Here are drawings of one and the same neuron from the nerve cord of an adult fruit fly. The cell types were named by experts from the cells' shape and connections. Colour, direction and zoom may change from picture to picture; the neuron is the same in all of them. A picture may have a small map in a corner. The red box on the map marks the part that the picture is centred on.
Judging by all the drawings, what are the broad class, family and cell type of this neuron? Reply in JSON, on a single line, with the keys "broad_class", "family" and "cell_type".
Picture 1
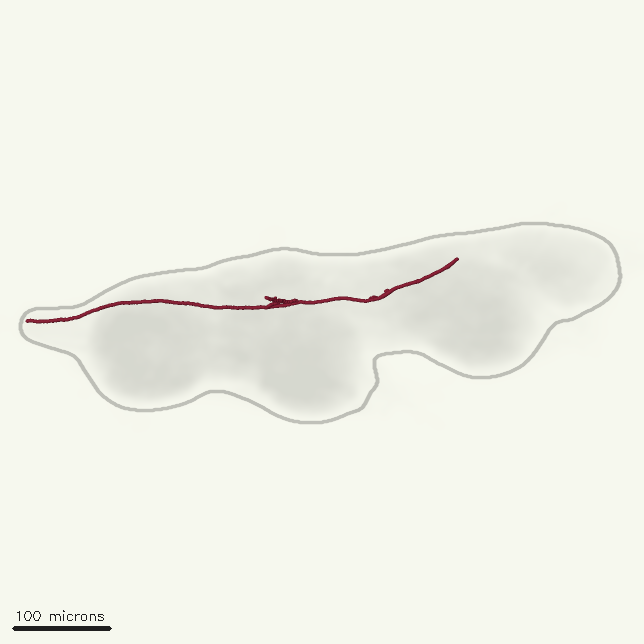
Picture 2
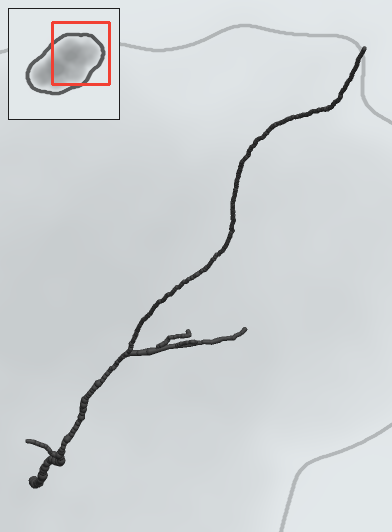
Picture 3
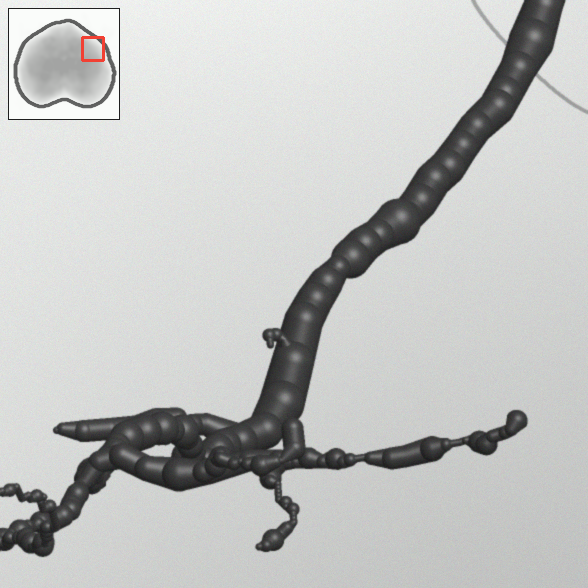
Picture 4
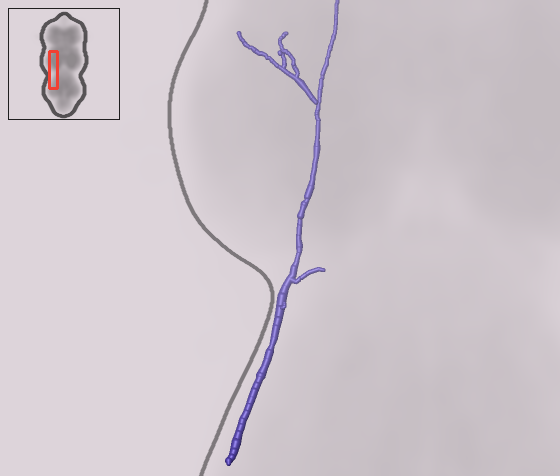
{"broad_class": "sensory neuron ascending to the brain", "family": "class mechanosensory proprioceptive", "cell_type": "SApp01"}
